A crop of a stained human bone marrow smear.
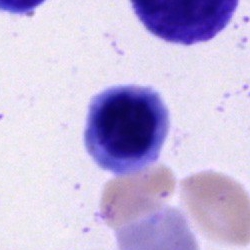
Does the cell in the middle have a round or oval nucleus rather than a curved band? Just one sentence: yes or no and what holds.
Yes, the cell has a nucleus shaped as one compact round or oval mass.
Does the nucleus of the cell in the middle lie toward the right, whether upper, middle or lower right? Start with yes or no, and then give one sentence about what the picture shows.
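Yes. The rim of cytoplasm is widest at the lower left of the cell.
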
